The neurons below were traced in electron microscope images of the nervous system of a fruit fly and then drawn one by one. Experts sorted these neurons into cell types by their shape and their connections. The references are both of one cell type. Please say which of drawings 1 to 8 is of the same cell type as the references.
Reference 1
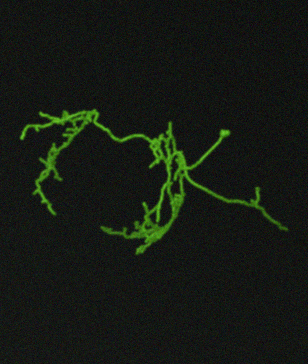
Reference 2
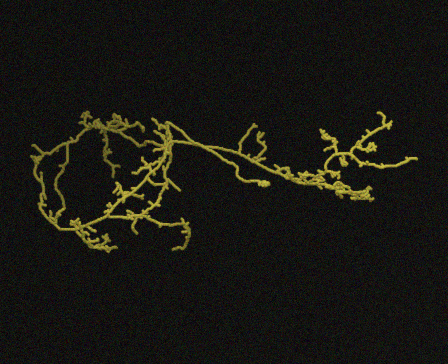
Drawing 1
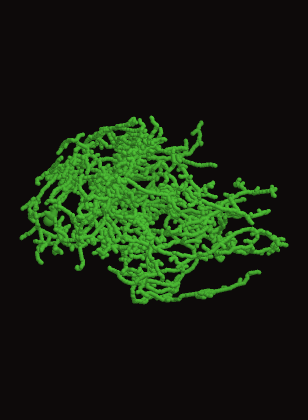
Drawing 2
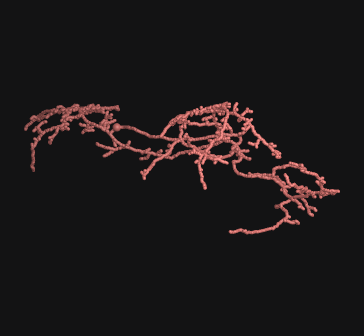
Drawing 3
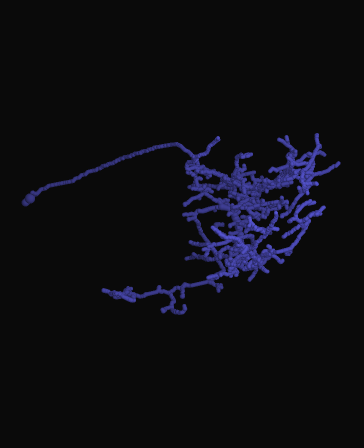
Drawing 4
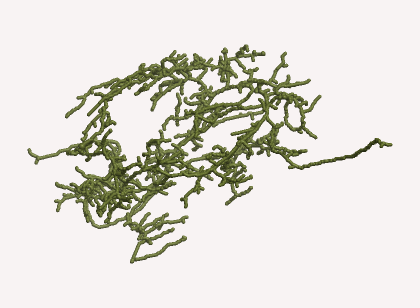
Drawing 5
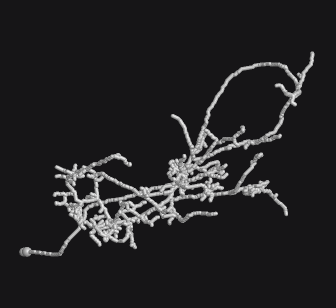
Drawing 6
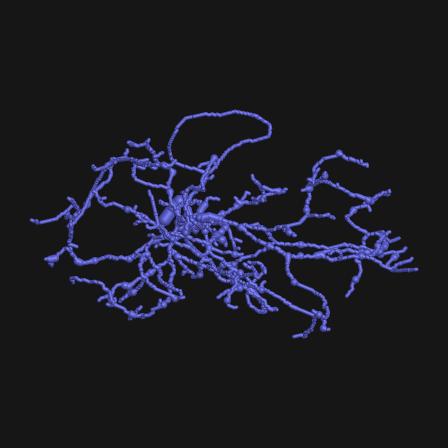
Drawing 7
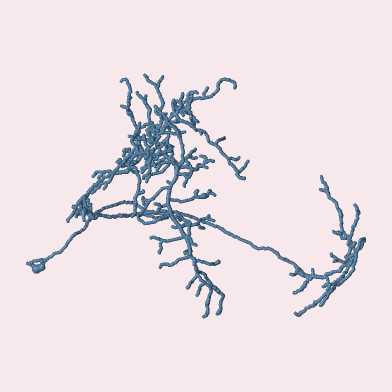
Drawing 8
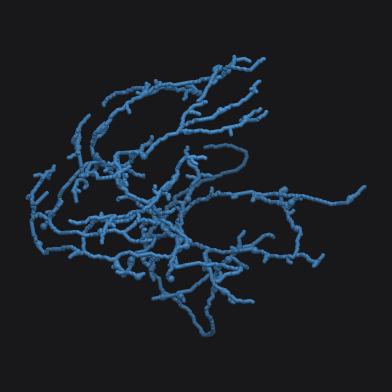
2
